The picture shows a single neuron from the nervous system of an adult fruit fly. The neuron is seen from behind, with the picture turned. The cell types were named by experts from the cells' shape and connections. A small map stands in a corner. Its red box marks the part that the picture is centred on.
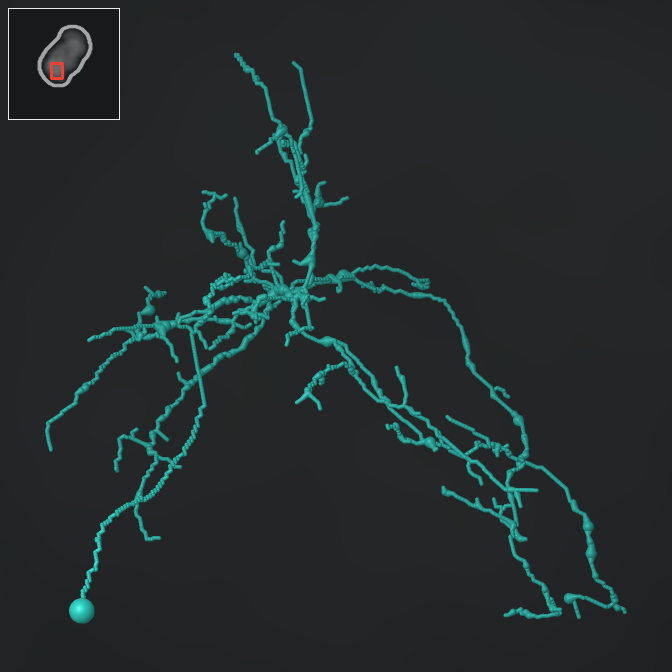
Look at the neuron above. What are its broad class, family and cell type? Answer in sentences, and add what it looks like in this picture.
It is a nerve-cord intrinsic neuron. Its family is hemilineage 05B. It is of cell type IN05B090. The cell body can be seen at the lower left of the picture. The picture shows dozens of branch ends.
